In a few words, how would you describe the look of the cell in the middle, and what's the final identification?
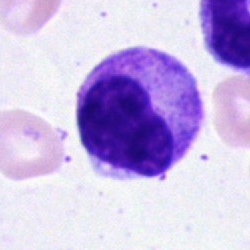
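Off-centre in the left and lower part of the cell, the nucleus has a notch on its upper right side that gives it an indented shape. Fine purplish granules occupy the cytoplasm. Below the nucleus, at the lower edge of the cell, lies a paler, almost clear zone of cytoplasm. The cell is a metamyelocyte.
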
